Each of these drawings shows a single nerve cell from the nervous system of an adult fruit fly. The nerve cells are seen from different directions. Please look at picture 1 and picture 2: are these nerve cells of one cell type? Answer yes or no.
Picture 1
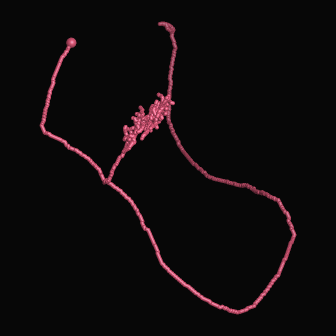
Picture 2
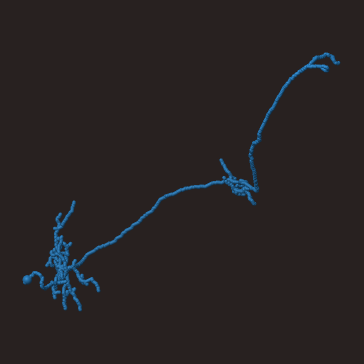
no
